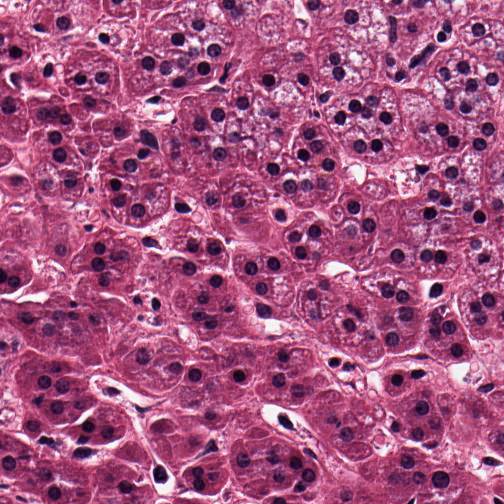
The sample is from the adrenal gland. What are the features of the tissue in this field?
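Large cells here have round, centrally placed nuclei, many of which show a distinct dark nucleolus. Toward the upper right, cells have paler cytoplasm that is finely vacuolated. Along the slit-like spaces between the plates, small dark elongated nuclei lie flattened.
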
